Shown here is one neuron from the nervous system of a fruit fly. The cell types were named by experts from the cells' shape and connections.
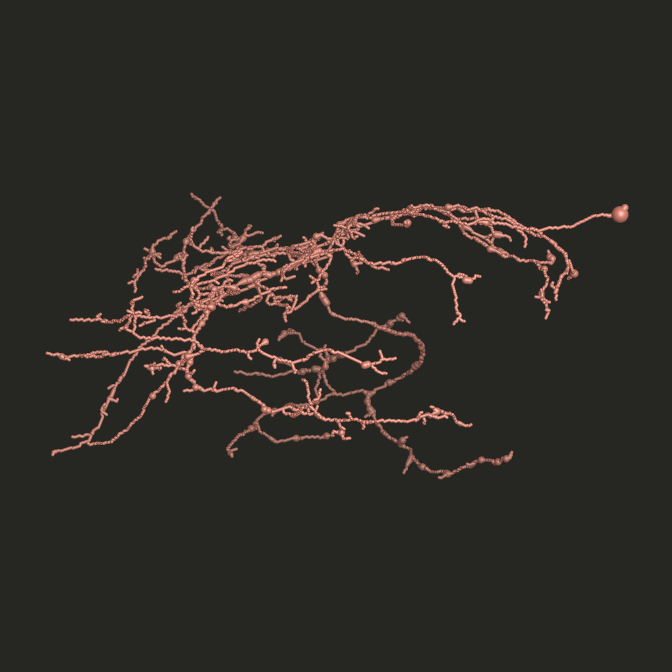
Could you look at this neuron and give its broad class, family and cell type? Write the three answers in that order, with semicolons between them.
nerve-cord intrinsic neuron; hemilineage 04B; IN04B054_a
